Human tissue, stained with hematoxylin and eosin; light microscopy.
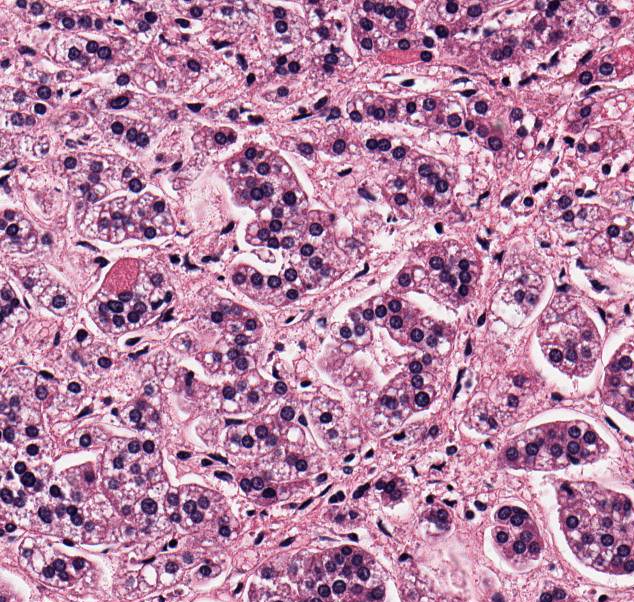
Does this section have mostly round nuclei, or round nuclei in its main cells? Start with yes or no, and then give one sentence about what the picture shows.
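Yes. The nuclei in the nests are round, dark and fairly uniform in size.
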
